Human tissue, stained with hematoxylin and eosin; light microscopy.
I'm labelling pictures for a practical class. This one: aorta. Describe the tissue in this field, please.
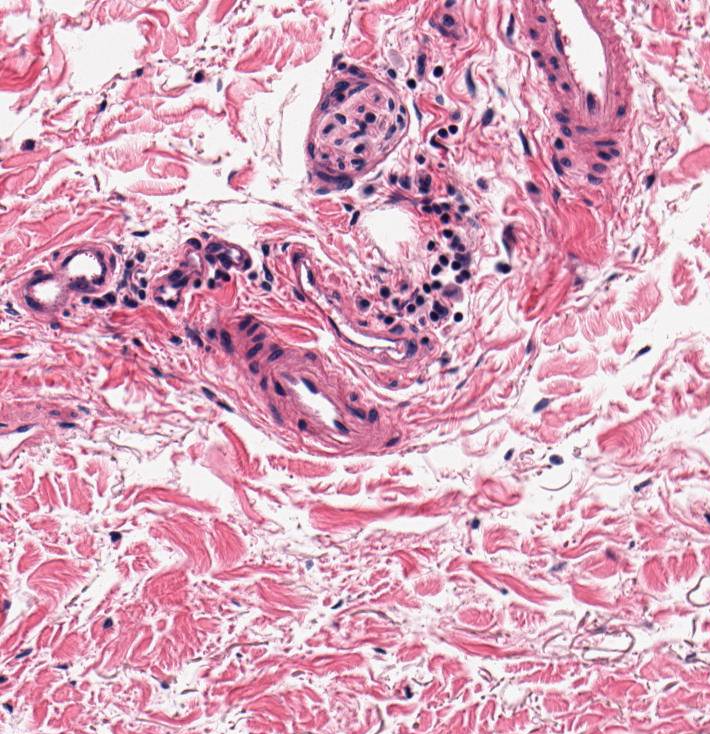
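First, pink collagen bundles fill most of the field, thick, wavy and running in haphazard directions rather than in parallel. Second, a band of cellular structures crosses the upper middle from the left edge toward the upper right. Third, a small central vessel has a narrow slit-like lumen and elongated nuclei in its wall. Fat cells: none.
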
